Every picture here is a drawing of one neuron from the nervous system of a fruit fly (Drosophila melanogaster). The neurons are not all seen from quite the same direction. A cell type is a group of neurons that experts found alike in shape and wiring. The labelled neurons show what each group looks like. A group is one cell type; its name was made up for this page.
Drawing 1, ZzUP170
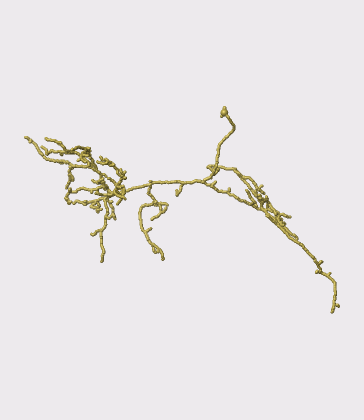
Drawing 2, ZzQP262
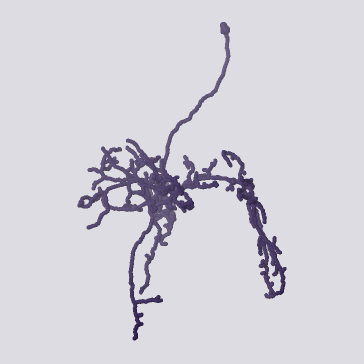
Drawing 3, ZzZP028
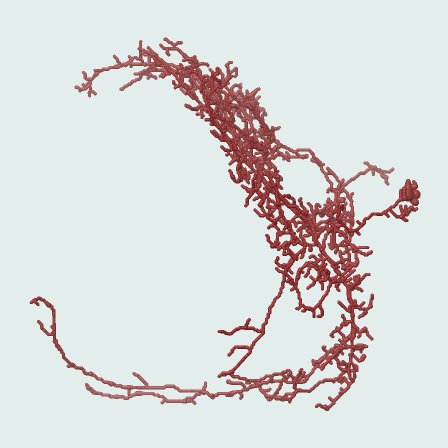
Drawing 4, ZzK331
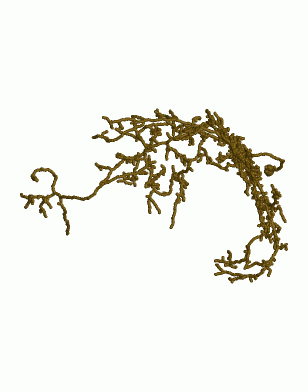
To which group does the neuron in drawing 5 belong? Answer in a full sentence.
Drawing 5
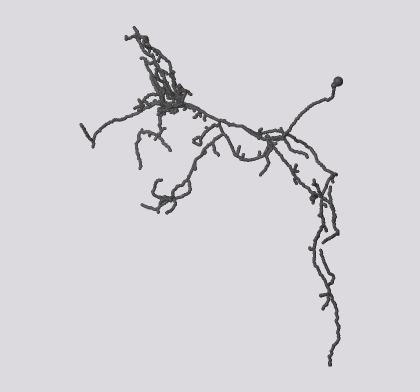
It belongs to ZzUP170.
